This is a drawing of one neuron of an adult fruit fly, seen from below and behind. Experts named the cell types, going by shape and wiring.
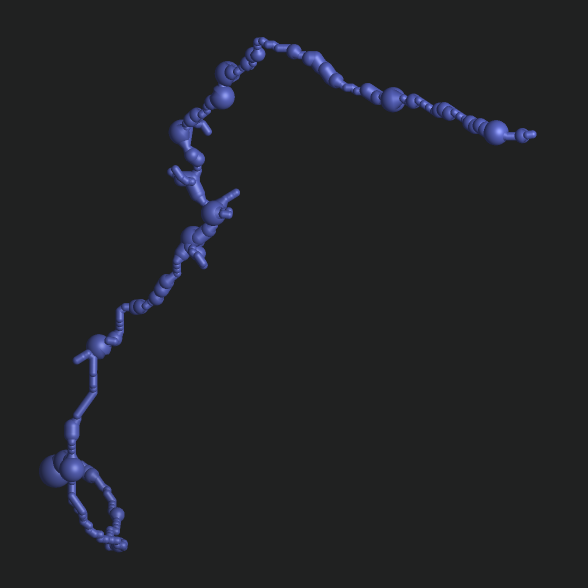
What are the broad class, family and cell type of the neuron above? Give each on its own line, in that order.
optic-lobe intrinsic neuron
Dm
Dm3b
